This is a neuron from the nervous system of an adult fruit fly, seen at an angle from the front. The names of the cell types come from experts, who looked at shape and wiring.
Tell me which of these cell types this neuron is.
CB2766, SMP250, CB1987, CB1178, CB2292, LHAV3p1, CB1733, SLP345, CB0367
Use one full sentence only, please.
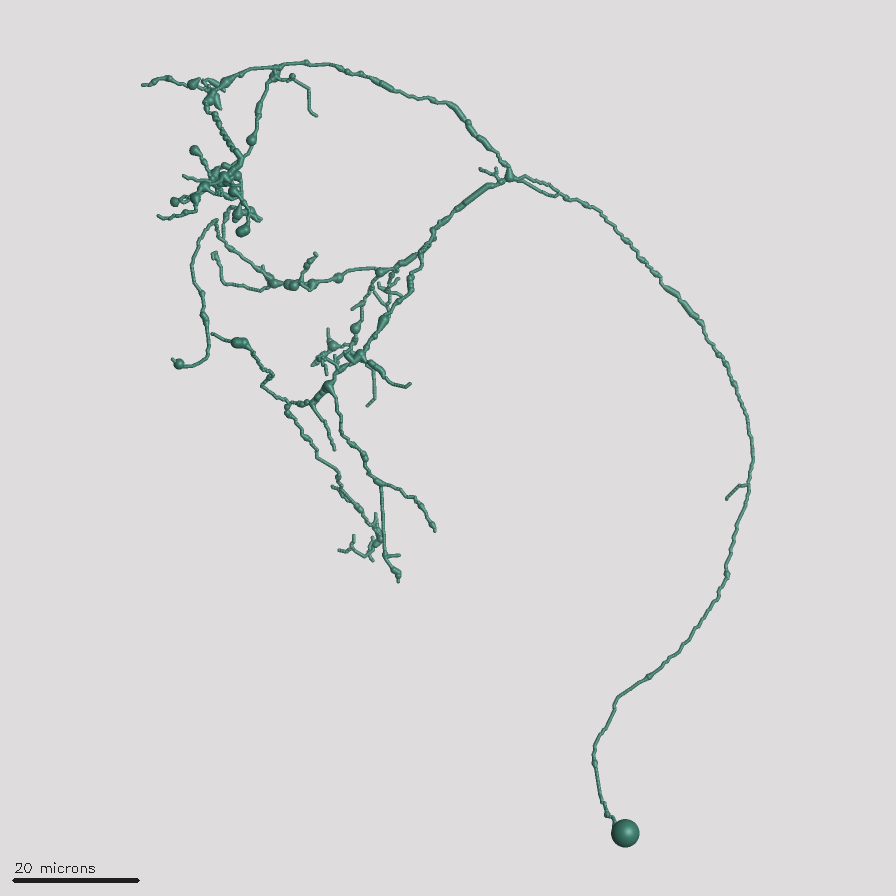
The cell type for the neuron is SLP345.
